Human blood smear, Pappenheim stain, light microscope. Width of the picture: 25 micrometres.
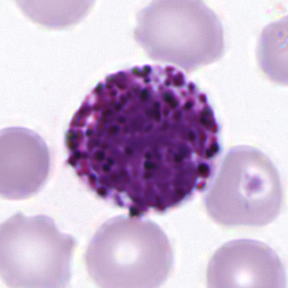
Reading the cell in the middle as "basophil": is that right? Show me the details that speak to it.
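Basophil fits this one. What settles it is the nucleus: coarse granules lie over it and hide its outline, so it shows only as a darker purple area in the centre of the cell.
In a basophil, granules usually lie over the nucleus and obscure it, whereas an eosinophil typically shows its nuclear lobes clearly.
The granules here are dark purple-black, spread over the whole cell and differ noticeably in size, which also tells against eosinophil.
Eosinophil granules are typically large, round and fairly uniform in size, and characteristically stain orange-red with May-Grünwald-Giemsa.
The crowding, with little cytoplasm visible between the granules, would suit either name.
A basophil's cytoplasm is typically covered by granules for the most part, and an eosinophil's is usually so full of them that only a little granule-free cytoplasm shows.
The cell is round, about 14 micrometres across, with an edge made slightly bumpy by granules at its margin.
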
